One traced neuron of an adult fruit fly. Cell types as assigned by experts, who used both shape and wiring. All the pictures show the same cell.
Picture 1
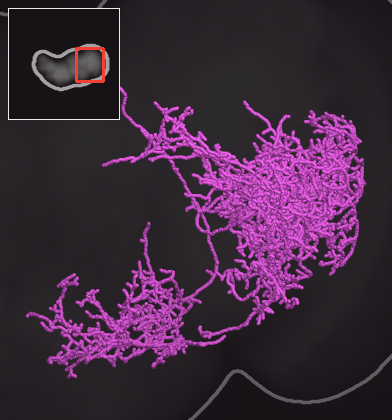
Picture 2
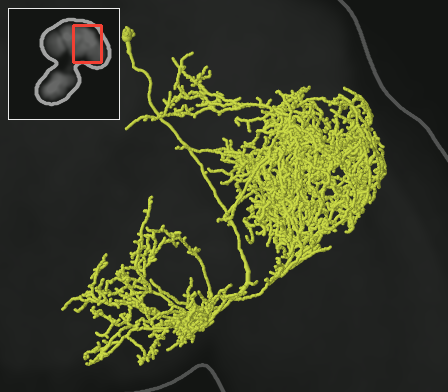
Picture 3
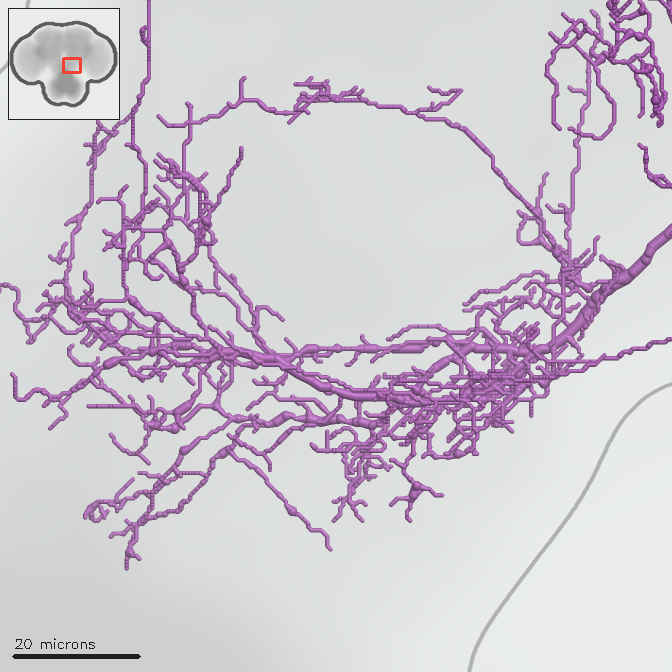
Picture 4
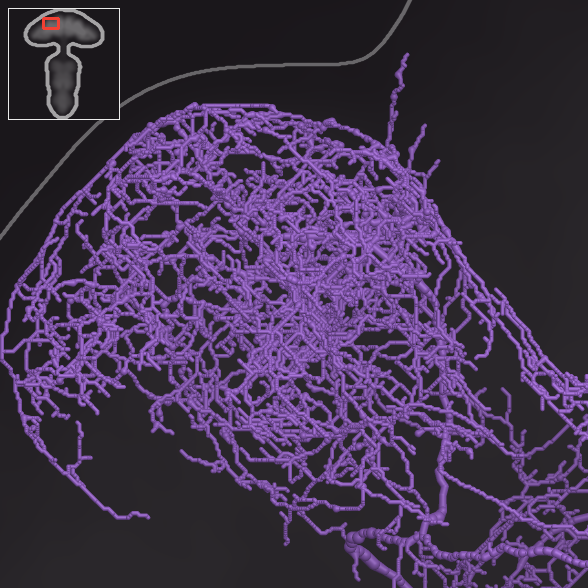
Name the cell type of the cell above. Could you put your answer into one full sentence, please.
The cell type given to this neuron is AVLP476.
